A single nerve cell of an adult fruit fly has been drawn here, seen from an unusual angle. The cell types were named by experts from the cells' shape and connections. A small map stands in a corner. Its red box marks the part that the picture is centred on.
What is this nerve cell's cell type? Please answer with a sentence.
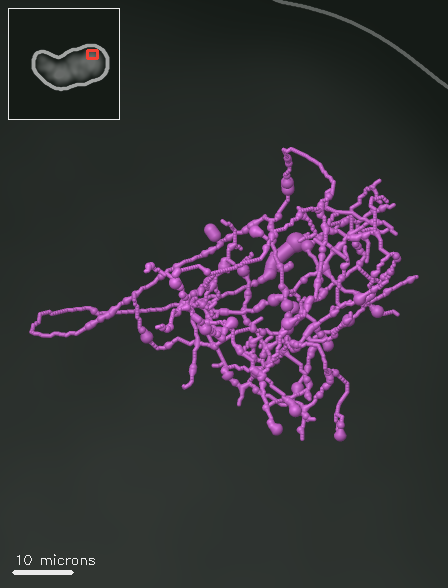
The cell type is LHPV4k1.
